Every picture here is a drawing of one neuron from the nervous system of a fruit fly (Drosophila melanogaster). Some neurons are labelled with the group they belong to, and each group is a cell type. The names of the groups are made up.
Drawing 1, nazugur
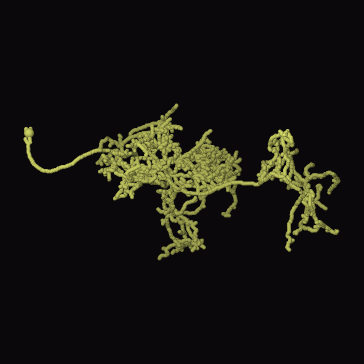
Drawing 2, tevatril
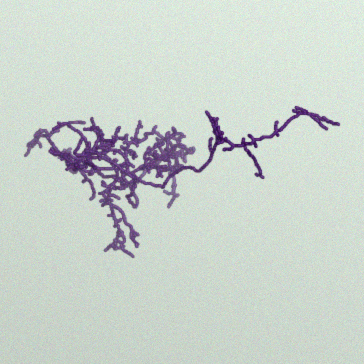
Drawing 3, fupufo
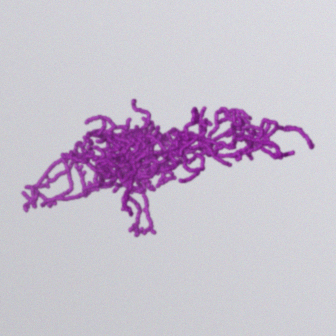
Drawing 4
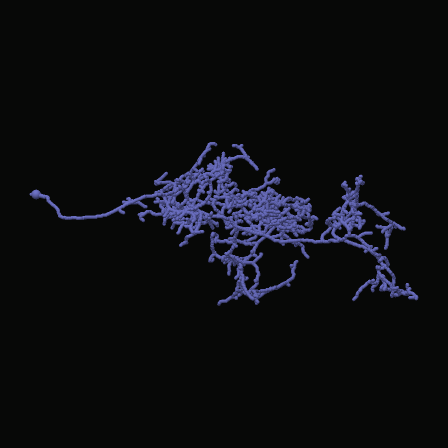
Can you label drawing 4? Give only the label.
nazugur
